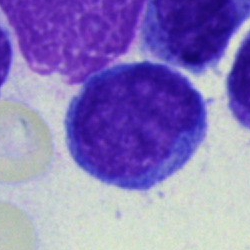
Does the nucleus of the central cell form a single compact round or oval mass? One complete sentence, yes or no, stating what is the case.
Yes, within this cell the nucleus forms one compact mass that is round or oval.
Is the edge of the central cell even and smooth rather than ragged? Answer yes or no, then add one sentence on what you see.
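Yes. The cell outline is roughly round and smooth.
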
